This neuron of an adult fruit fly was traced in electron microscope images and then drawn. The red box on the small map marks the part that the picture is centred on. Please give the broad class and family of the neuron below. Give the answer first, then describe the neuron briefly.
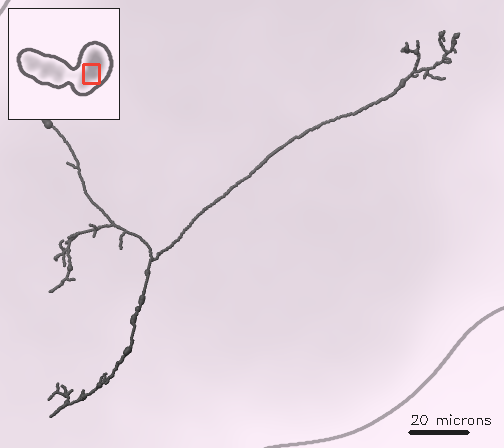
It is a visual projection neuron. The family is hemilineage VPNd2. By the scale bar it is about 140 microns wide in this view. As drawn here it is about as wide as it is tall.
